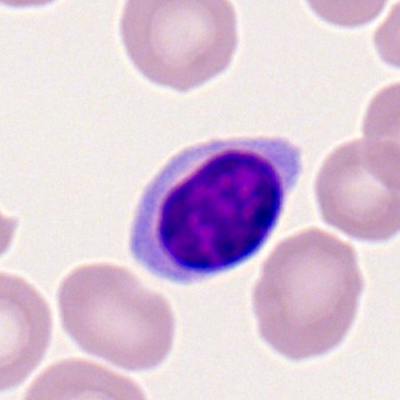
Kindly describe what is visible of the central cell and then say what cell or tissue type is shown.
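Oval in outline, the cell tapers to a point at its upper right end. Its chromatin is dark purple and coarsely clumped. Pale blue cytoplasm forms a rim that is widest on the left side of the nucleus. The cell is a lymphocyte.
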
